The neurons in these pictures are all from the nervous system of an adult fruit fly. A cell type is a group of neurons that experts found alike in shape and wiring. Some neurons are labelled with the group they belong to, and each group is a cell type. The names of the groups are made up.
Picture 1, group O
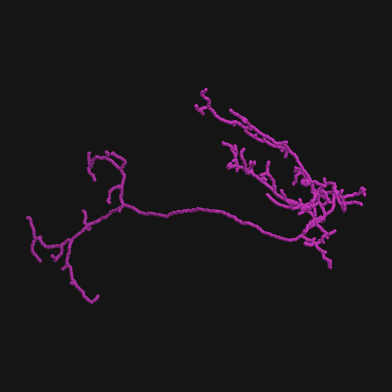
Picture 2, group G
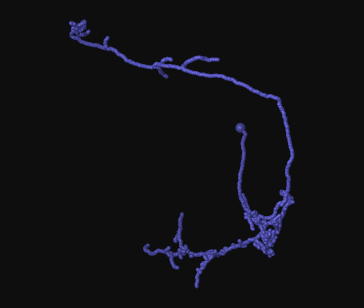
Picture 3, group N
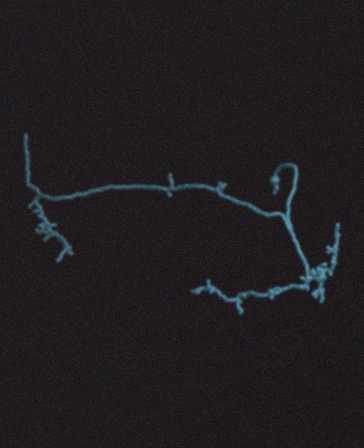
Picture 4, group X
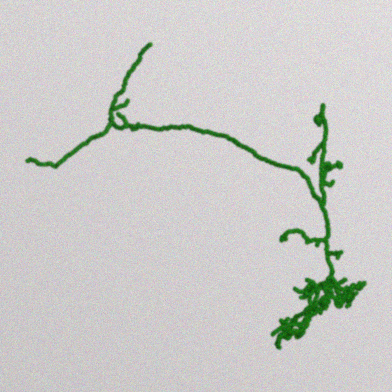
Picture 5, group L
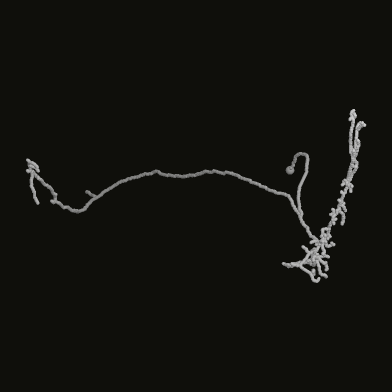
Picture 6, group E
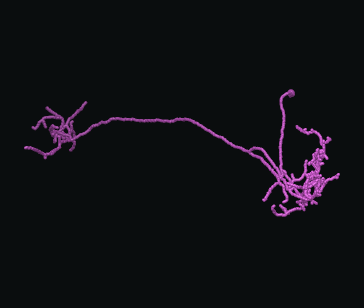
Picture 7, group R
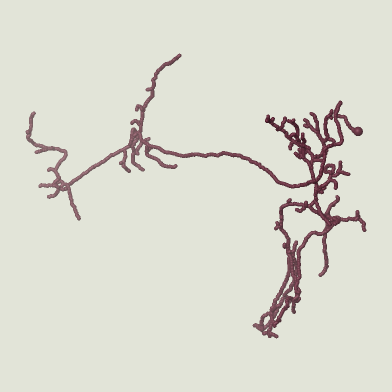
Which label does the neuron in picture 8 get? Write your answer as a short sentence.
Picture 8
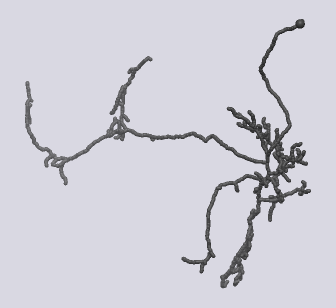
It belongs to group R.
